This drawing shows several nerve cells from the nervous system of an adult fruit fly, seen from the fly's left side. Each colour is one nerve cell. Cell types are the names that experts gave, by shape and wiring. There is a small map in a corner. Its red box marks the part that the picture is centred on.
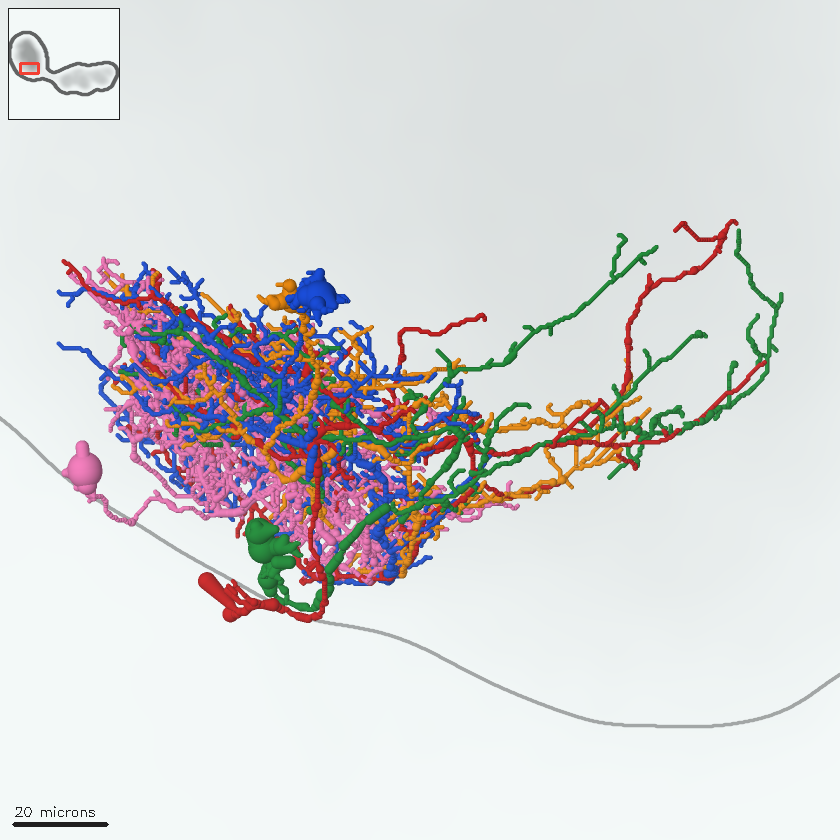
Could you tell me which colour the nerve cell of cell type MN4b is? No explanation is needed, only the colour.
red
